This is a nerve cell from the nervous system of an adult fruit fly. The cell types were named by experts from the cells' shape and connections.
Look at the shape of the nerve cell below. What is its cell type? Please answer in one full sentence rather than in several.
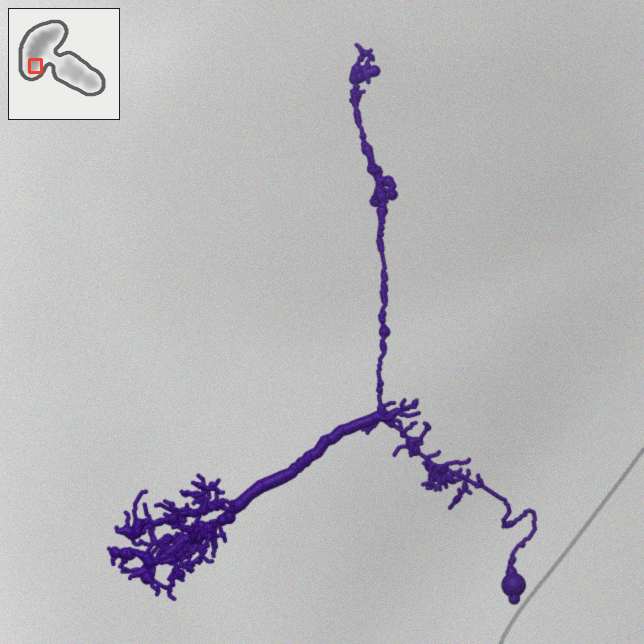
The neuron is typed under the name Y3.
